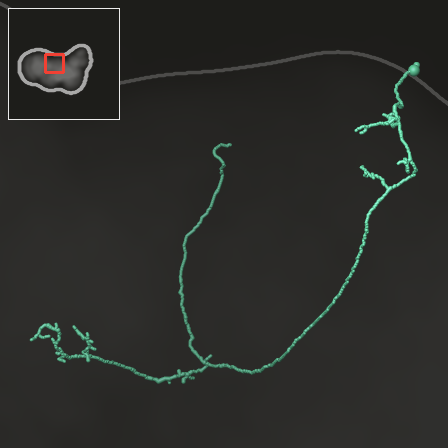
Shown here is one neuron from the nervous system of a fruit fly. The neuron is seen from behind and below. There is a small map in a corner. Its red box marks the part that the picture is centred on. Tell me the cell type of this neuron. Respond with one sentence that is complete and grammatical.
This neuron has been assigned cell type KCa'b'-m.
